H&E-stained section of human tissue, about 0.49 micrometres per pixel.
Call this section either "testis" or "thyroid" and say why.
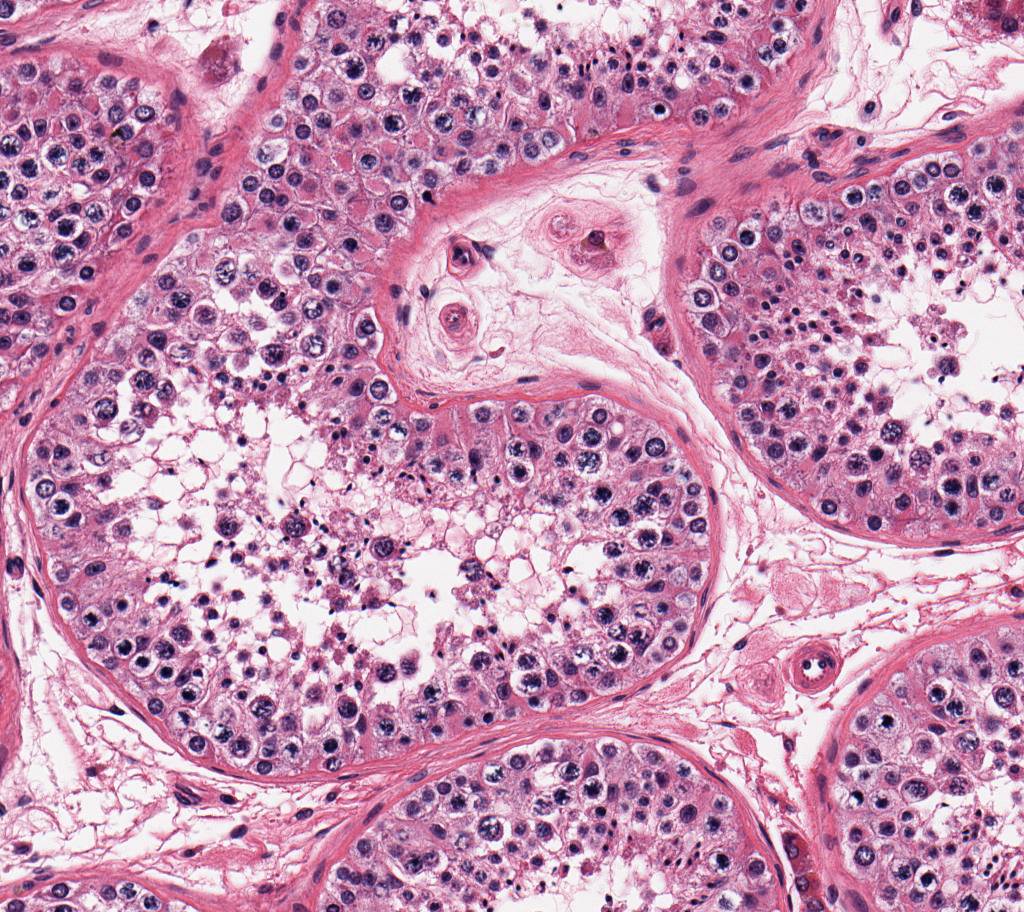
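Testis.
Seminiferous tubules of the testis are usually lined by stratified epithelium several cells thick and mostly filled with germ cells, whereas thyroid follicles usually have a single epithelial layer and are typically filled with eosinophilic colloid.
Checked here: many layers of rounded cells stack from outer wall to centre, with coarse thread-like spermatocyte chromatin midway and small dark round spermatid nuclei centrally.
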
